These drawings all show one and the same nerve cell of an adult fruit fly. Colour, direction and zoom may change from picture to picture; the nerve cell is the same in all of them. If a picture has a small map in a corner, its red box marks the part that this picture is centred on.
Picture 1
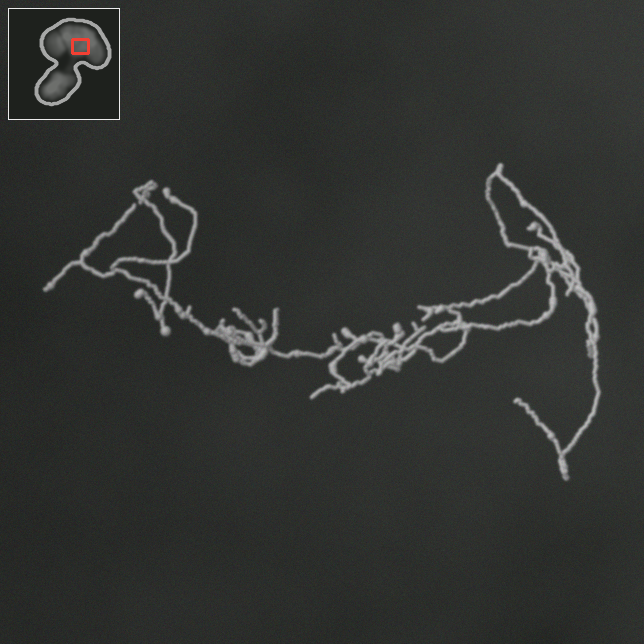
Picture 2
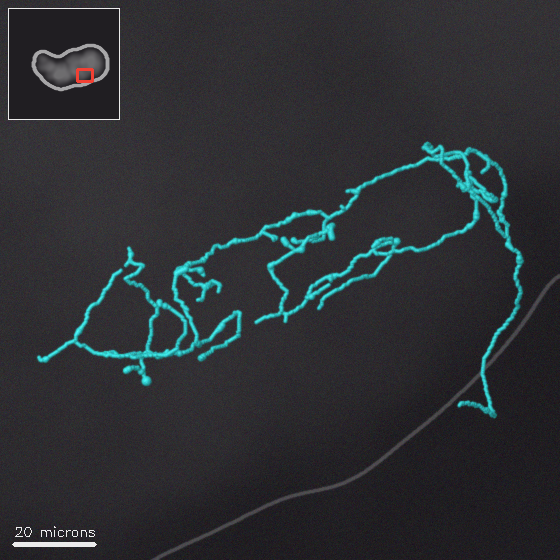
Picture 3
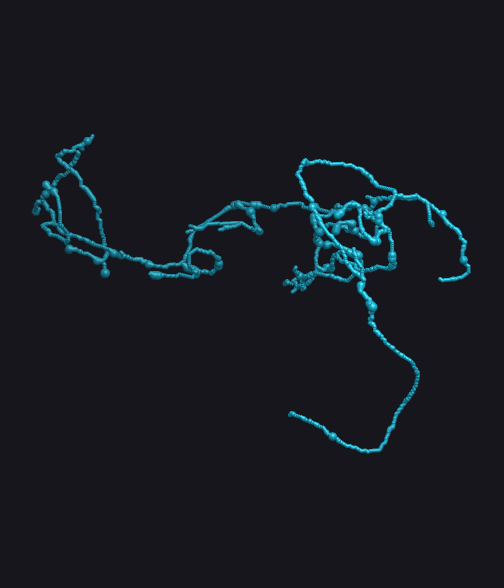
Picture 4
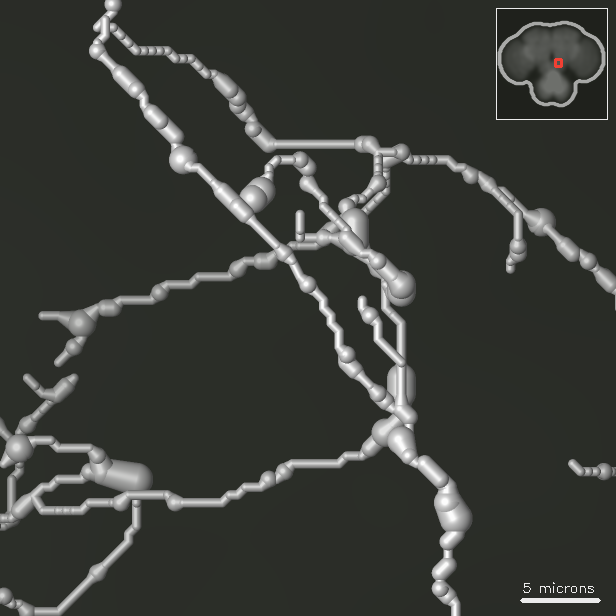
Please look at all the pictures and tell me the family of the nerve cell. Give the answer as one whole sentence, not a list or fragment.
The family assigned to this nerve cell is class gustatory.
